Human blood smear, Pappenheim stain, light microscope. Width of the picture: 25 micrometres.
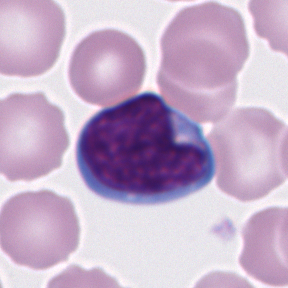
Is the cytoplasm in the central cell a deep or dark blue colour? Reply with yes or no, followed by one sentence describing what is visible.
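Yes. The cytoplasm stains blue.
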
